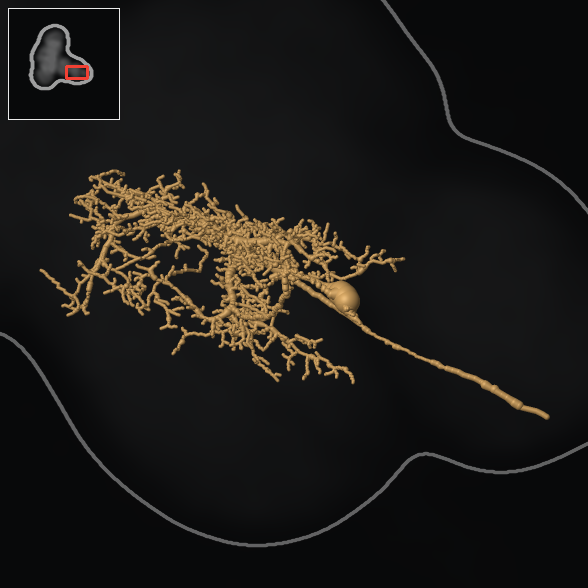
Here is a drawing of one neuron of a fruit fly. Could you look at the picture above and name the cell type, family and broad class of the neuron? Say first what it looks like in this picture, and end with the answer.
The cell body is in the middle of the picture. More than a hundred branch ends can be seen. The cell type is MNad41. The family is hemilineage 03B. This is a motor neuron of the nerve cord.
